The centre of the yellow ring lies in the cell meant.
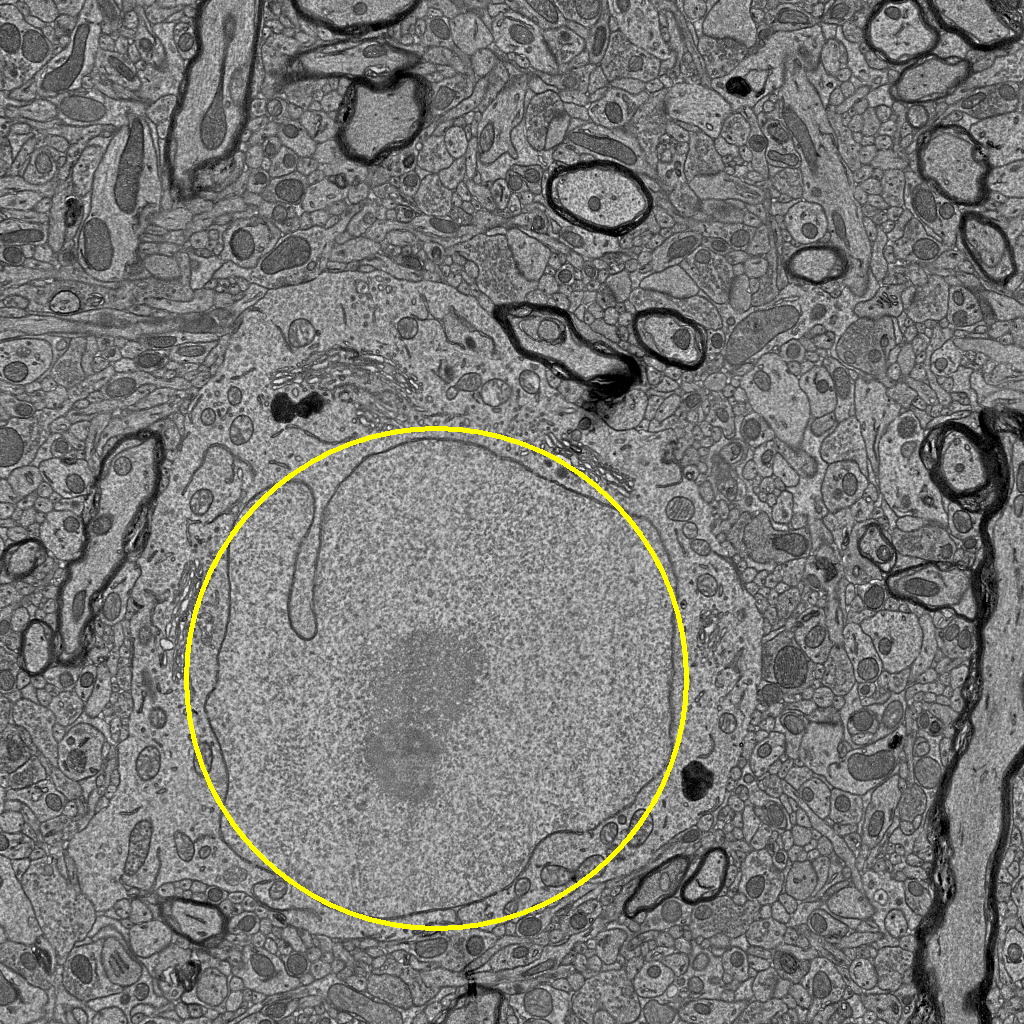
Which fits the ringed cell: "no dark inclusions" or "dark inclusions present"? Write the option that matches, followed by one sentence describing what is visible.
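Dark inclusions present. A very dark, irregular body lies in the cytoplasm above and to the left of the nucleus.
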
